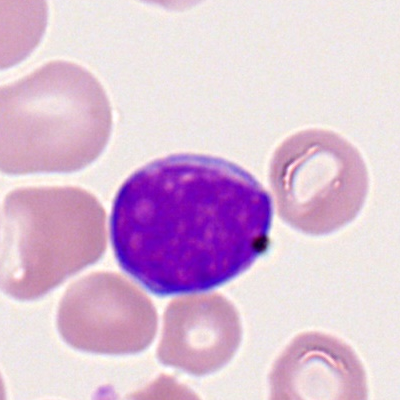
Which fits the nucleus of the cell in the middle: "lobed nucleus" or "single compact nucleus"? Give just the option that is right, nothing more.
Single compact nucleus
